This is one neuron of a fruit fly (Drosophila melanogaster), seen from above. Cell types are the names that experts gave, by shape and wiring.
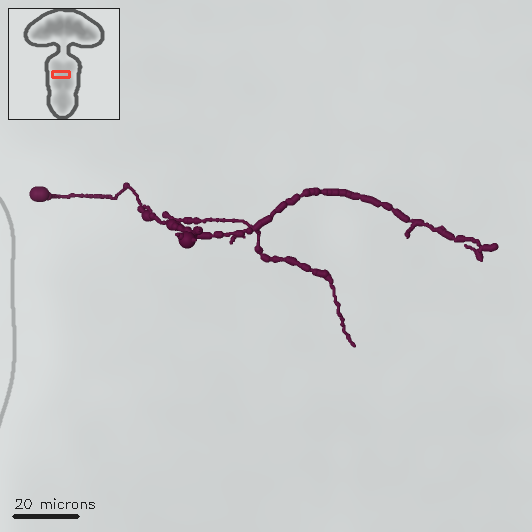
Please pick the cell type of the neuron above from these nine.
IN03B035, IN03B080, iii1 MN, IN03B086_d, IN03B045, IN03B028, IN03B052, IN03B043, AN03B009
IN03B086_d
